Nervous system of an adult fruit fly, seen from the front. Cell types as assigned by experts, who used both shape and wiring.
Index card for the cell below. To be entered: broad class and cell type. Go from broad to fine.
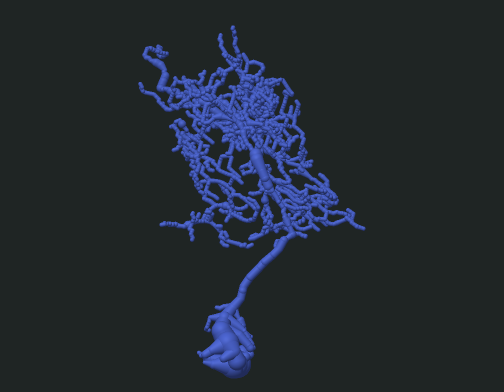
nerve-cord intrinsic neuron; INXXX409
